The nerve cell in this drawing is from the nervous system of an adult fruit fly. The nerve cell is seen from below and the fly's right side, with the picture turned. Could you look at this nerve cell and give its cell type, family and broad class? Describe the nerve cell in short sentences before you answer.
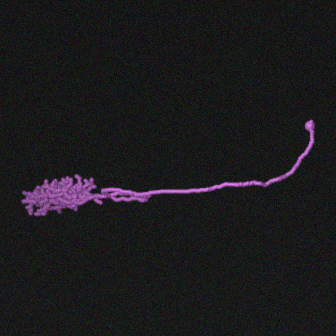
Its cell body lies on the right of the picture. As drawn here it is more than twice as wide as it is tall. It is of cell type LPi3a. The family is LPi. It is an optic-lobe intrinsic neuron.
